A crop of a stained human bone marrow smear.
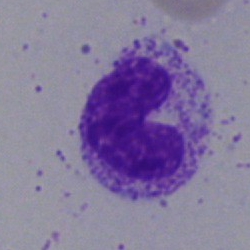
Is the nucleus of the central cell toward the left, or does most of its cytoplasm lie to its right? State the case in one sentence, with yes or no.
Yes, the nucleus of the cell is shifted toward the left.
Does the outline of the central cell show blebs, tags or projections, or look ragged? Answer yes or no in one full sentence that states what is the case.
Yes, this cell's edge is broken by ragged or frayed parts, projections, blebs or tags.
